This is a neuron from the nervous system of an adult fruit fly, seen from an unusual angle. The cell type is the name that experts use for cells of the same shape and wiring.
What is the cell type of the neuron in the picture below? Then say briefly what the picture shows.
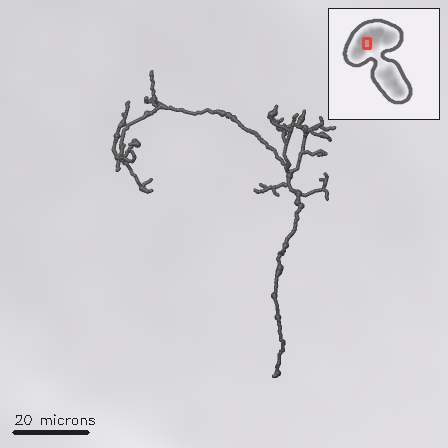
The cell type is LB1e. It is a sensory neuron entering the brain. It is in the brain and does not reach the nerve cord. No cell body is drawn. By the scale bar it is about 85 microns tall in this view.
